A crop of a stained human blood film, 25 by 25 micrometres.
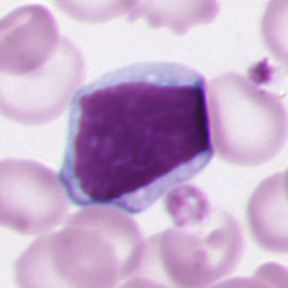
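Typical lymphocyte, the nucleated cell at the centre: nucleus roughly four-sided, with straight edges and angular corners, filling about 70% of the cell's area; chromatin deep purple, finely and evenly textured, without coarse clumps; cytoplasm a pale blue-grey rim, widest above the nucleus.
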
